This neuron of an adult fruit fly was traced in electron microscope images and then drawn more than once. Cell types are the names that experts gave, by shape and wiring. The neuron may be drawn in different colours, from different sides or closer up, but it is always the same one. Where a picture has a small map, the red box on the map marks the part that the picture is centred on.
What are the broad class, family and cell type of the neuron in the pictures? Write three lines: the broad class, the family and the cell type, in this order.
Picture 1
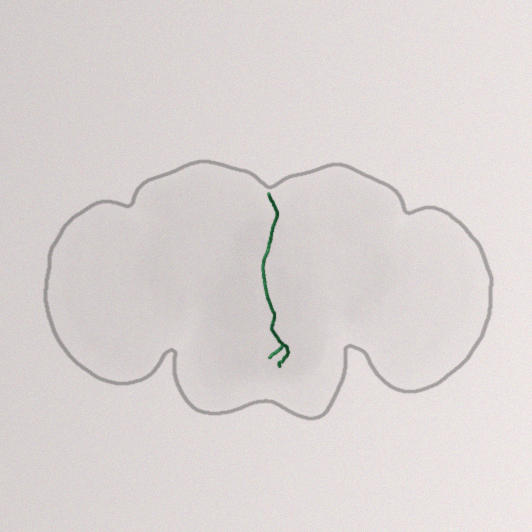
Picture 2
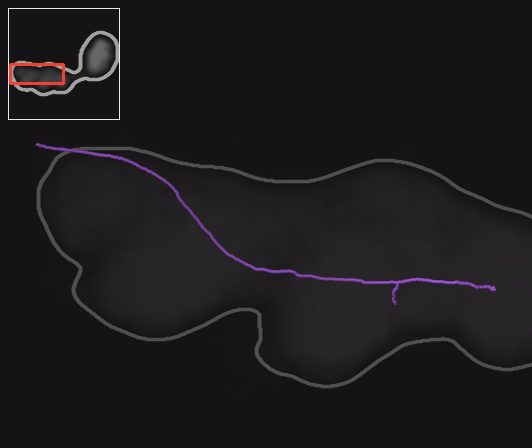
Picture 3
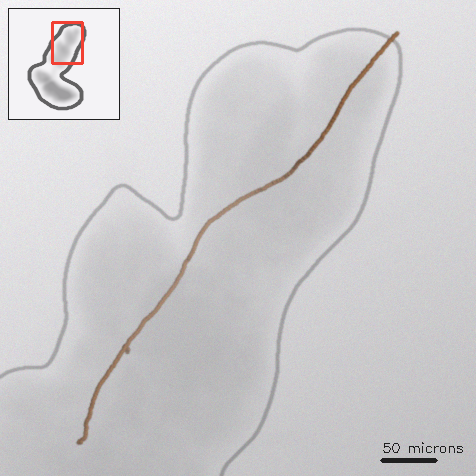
sensory neuron entering the nerve cord
class mechanosensory proprioceptive
SNpp01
